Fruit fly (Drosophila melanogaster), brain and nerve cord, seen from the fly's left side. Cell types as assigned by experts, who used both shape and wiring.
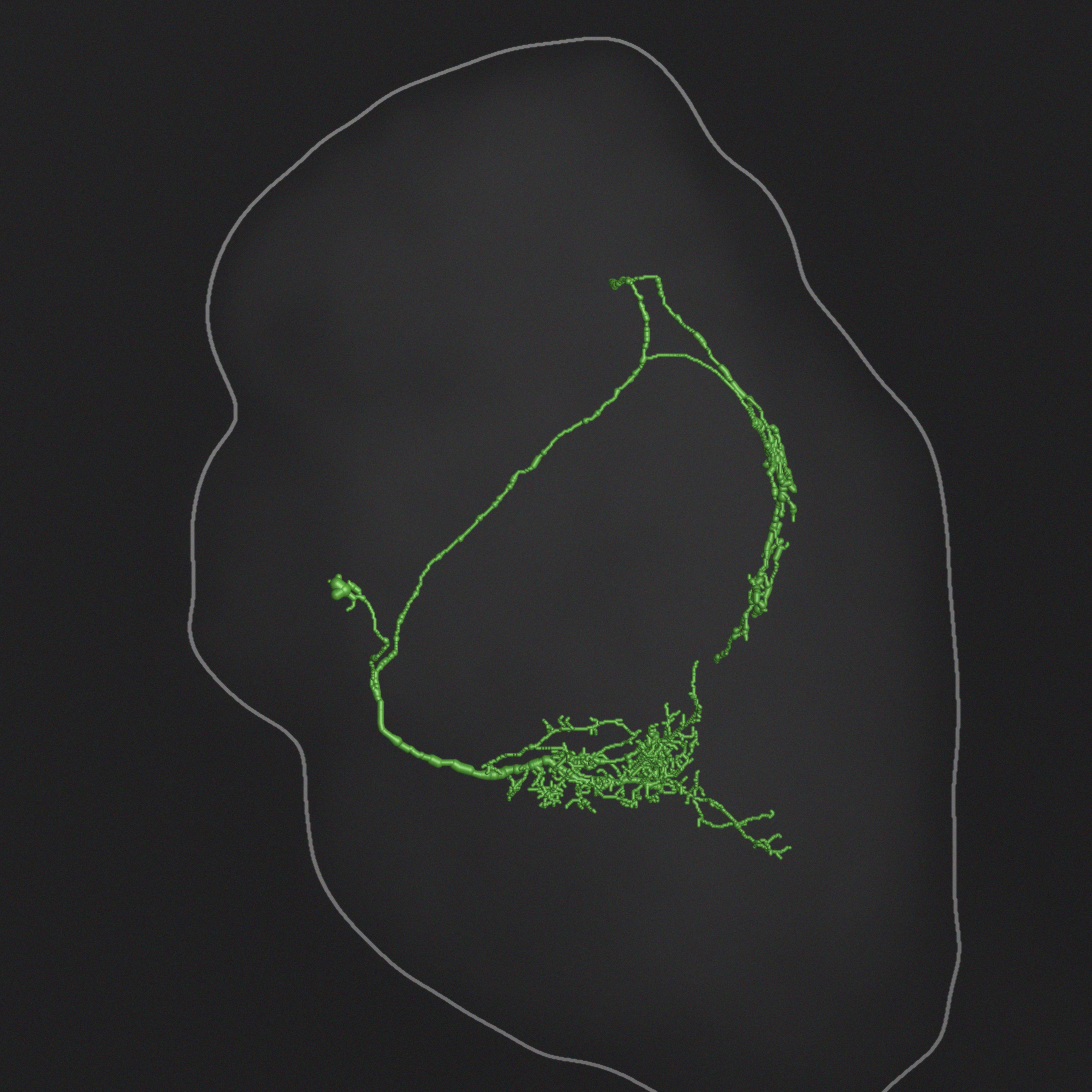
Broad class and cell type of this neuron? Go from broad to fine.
central-brain intrinsic neuron; SAD034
